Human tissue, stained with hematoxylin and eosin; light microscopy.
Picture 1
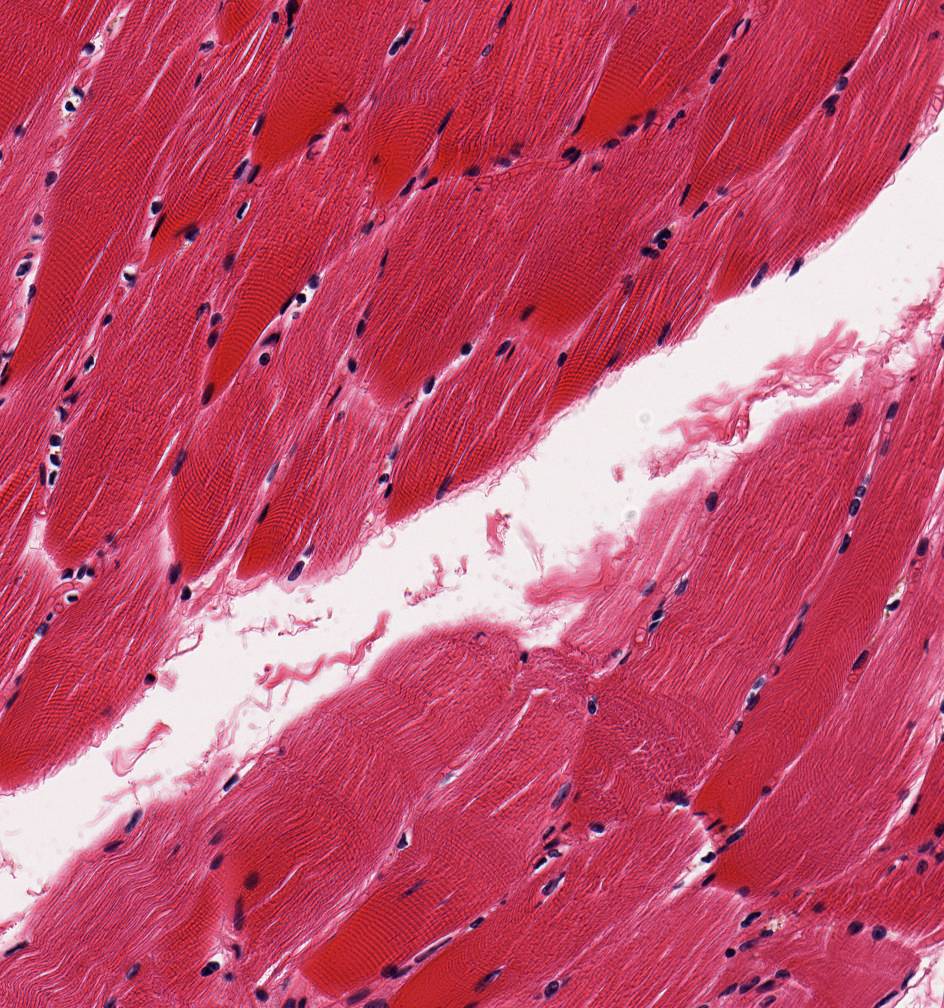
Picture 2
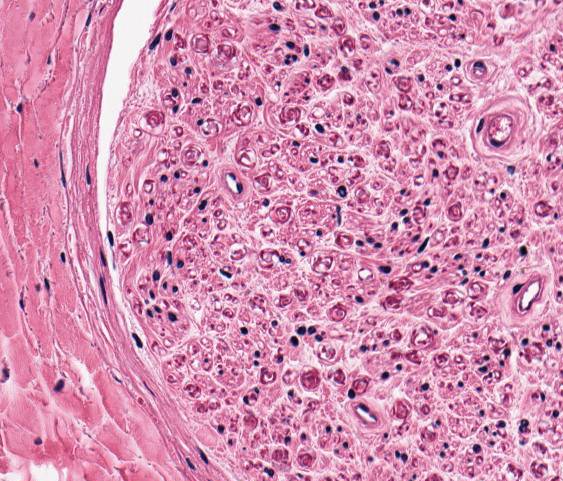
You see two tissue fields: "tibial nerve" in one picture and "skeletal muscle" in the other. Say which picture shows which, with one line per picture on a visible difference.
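Picture 1: skeletal muscle. Long parallel muscle fibres run diagonally from lower left to upper right across the whole field.
Picture 2: tibial nerve. Most of the field, from the centre to the right, is filled by a large rounded bundle of closely packed fibres cut in cross-section.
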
